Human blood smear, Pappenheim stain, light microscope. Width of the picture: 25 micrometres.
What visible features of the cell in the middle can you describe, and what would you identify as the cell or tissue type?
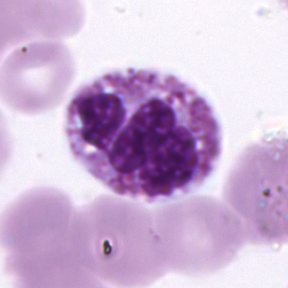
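Here the nucleus is split into lobes, with one lobe sitting apart on the left, and its chromatin is dense and dark purple. Coarse reddish-pink granules pack the cytoplasm, though they gather mostly around the nucleus instead of covering it. The cell measures roughly 14 by 11 micrometres. This is an eosinophil.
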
